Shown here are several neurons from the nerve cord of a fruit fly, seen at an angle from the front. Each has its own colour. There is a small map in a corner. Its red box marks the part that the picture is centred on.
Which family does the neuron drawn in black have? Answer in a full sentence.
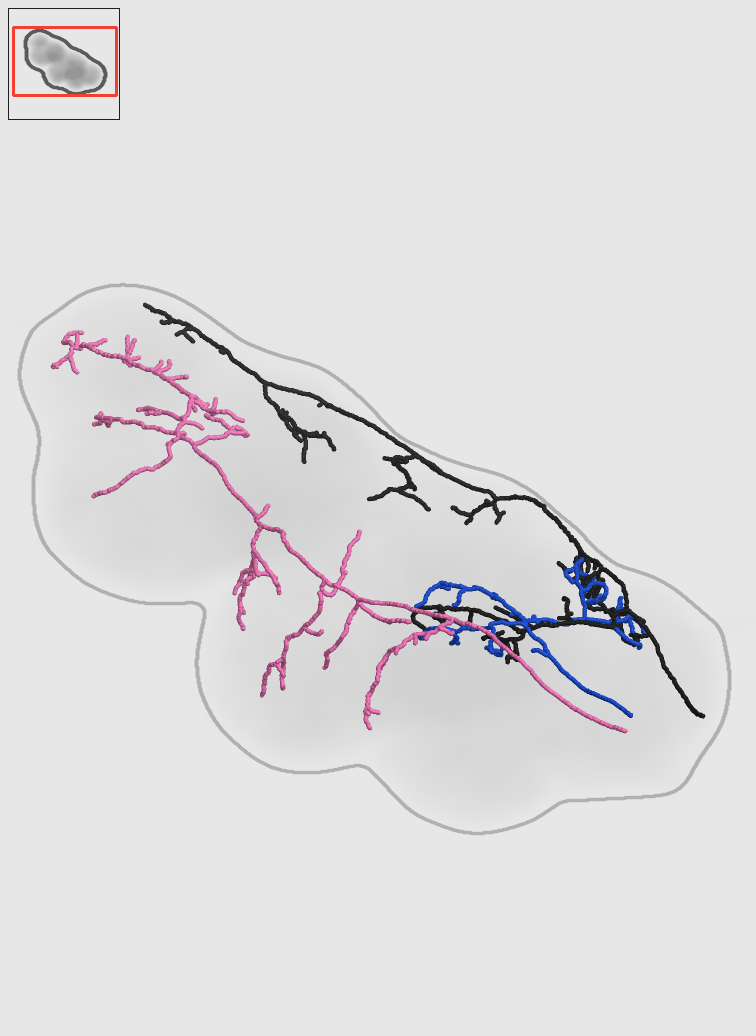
The family is hemilineage LB19.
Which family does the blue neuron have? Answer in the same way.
The family is DNg.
